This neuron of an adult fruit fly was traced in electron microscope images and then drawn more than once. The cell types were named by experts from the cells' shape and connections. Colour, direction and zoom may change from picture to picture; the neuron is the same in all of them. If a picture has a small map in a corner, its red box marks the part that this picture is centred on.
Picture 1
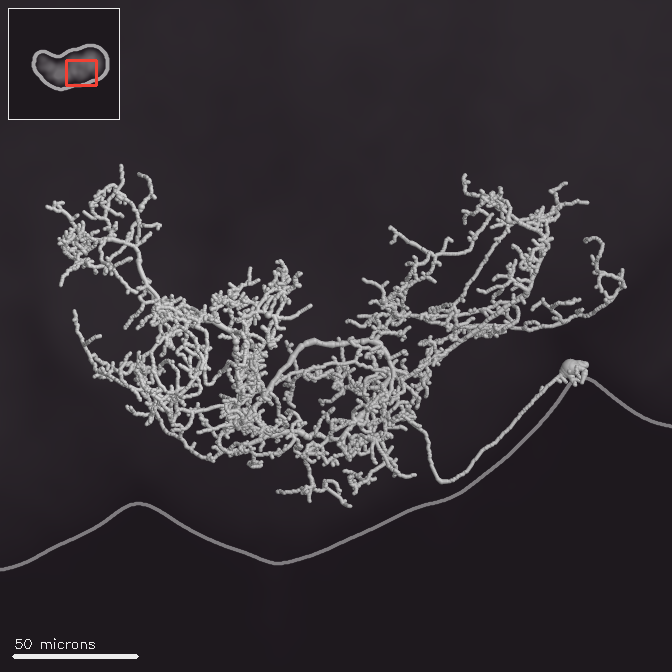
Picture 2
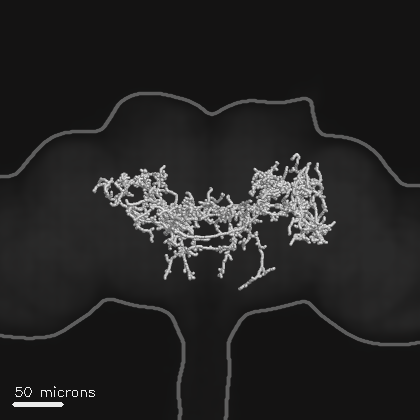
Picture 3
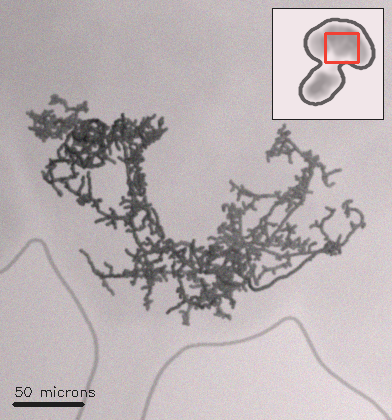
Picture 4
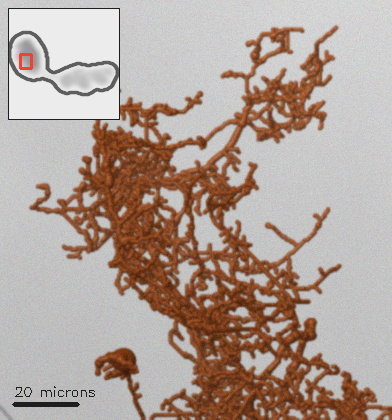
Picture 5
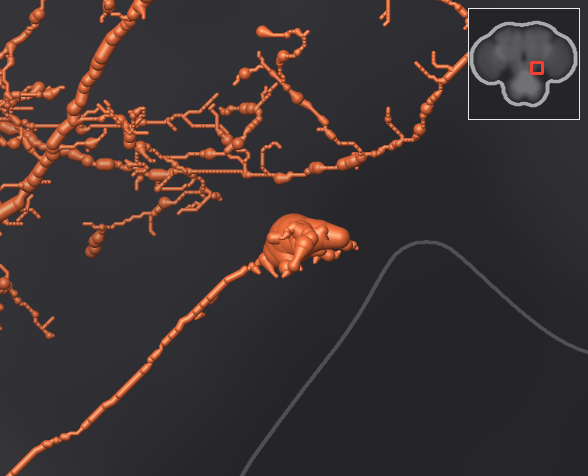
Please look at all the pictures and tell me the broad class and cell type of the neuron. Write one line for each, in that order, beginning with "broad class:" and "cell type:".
broad class: central-brain intrinsic neuron
cell type: GNG300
